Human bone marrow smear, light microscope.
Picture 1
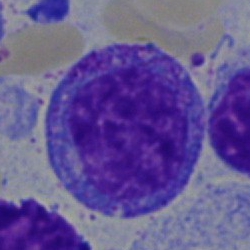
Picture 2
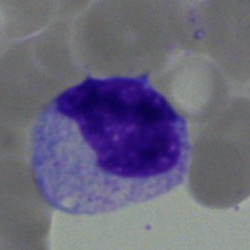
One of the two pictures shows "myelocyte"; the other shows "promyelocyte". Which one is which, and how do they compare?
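The cell in picture 1 is a promyelocyte; the one in picture 2 is a myelocyte. Each has a round, smooth outline, the myelocyte's being only roughly round. In the promyelocyte the nucleus fills most of the cell and leaves only a narrow rim of cytoplasm, with no vacuoles seen in it. The myelocyte's nucleus is a single unsegmented mass placed toward the upper right, its chromatin dense and deep purple, with no distinct nucleolus visible.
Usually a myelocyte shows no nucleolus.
Cytoplasm colour sets them apart: blue in the promyelocyte, pale lilac-blue in the myelocyte.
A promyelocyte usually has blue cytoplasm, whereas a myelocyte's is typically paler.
Neighbours differ too: another dark-staining nucleated cell lies just to the right of the promyelocyte, nearly touching it, while red cells lie against the upper edge of the myelocyte.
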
